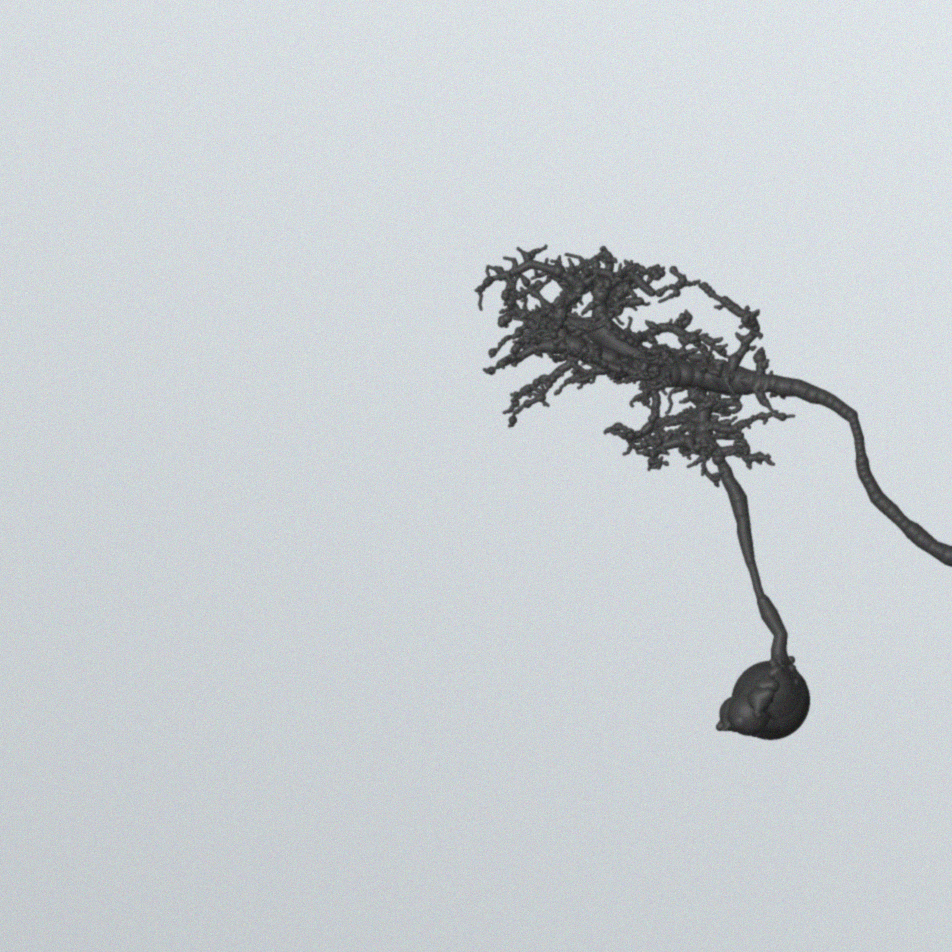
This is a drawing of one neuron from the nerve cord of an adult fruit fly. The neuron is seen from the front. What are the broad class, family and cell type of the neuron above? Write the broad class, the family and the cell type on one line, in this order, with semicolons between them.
motor neuron of the nerve cord; hemilineage 16B; hg1 MN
